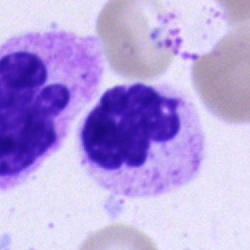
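Segmented neutrophil in the middle of the smear. The nucleus lies toward the top of the cell, leaving a wider rim of cytoplasm below it. Its chromatin is dense and dark purple throughout. The pale lilac cytoplasm holds scattered fine purple granules.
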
